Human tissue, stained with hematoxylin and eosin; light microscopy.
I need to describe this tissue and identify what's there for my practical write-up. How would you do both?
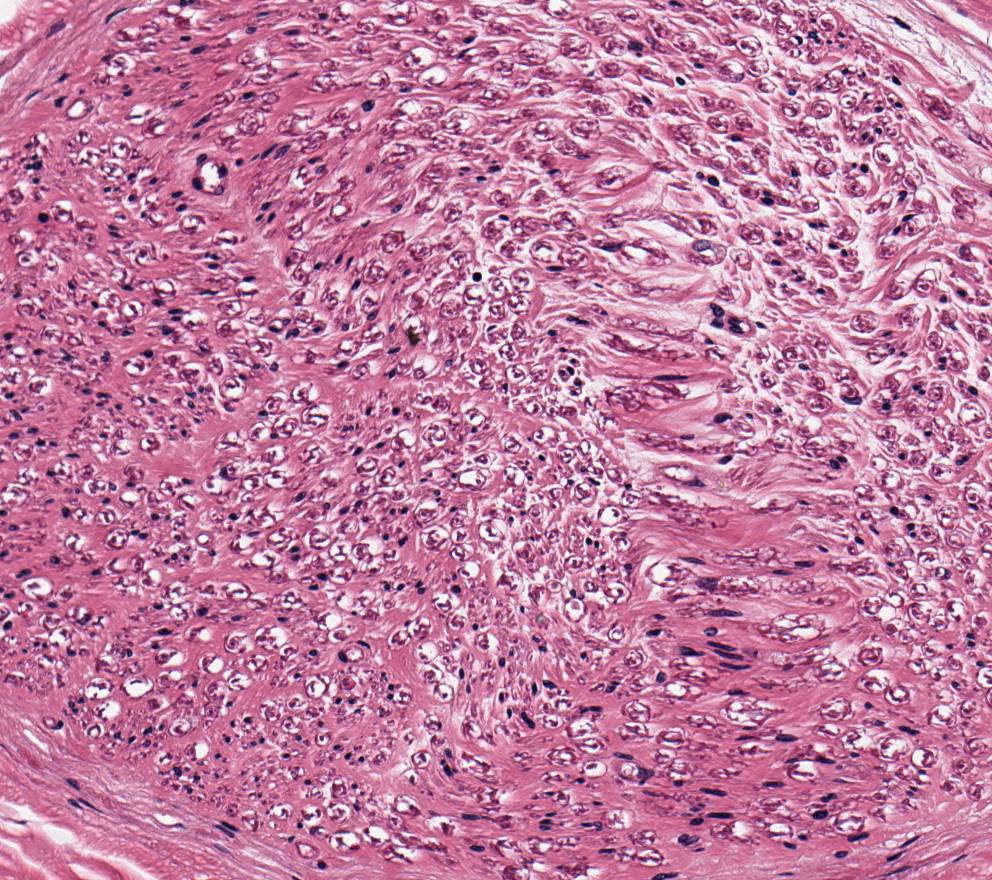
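Look first at the single large rounded compartment that fills nearly the whole field; a thin fibrous sheath bounds it at its edges. Throughout it, small dark elongated nuclei are scattered between round profiles. You won't find glands, epithelial lining or fat cells anywhere here. This is tibial nerve.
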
